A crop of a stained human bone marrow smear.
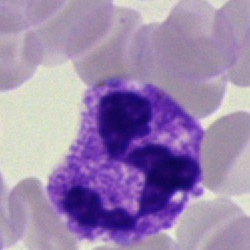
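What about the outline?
Roughly rounded but irregular, with a finely bumpy edge.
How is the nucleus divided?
Into three separate dark lobes.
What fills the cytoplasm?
Numerous purple granules, right through a plentiful, lilac-purple cytoplasm.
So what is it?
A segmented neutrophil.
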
